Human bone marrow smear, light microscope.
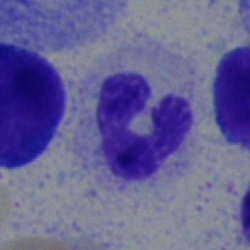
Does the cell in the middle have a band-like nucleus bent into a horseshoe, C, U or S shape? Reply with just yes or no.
Yes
